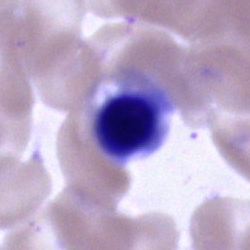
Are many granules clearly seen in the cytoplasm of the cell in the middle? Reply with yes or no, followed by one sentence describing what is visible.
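No. No granules are seen in the cytoplasm.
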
